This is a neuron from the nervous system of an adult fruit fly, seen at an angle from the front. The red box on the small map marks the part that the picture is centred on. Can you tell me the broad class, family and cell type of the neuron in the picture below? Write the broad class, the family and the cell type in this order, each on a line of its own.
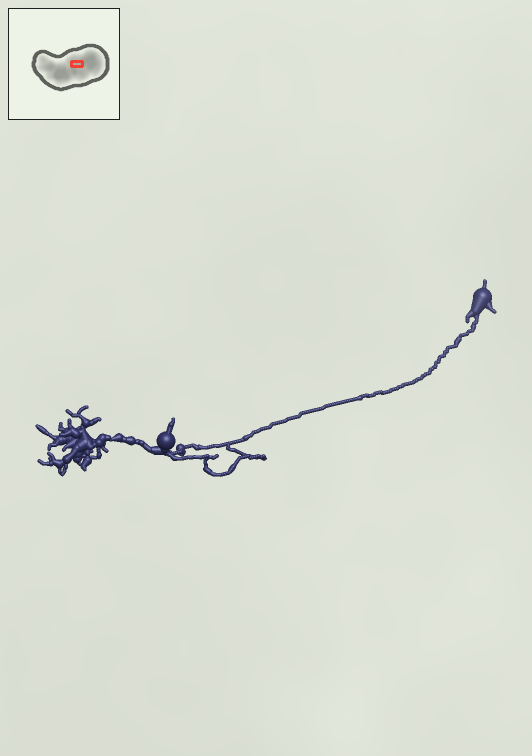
central-brain intrinsic neuron
hemilineage AOTUv3_dorsal
TuBu07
